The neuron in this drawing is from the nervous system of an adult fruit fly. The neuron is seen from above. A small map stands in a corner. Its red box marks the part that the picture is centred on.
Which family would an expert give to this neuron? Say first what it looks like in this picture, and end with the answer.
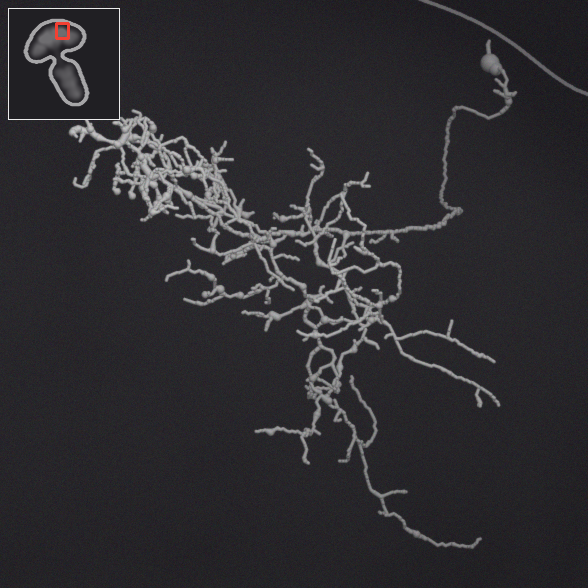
It is in the brain and does not reach the nerve cord. The cell body is at the upper right of the picture. It is a central-brain intrinsic neuron. The family is hemilineage SLPal3_and_SLPal4_dorsal.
